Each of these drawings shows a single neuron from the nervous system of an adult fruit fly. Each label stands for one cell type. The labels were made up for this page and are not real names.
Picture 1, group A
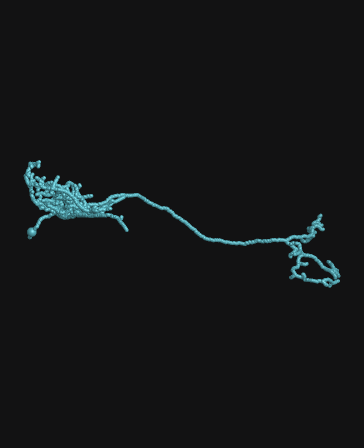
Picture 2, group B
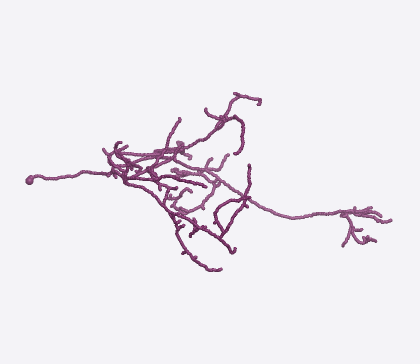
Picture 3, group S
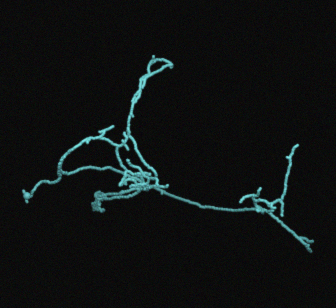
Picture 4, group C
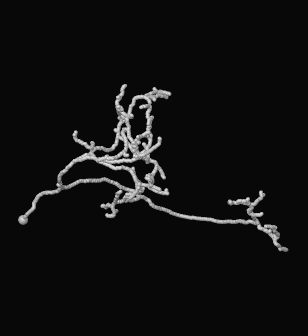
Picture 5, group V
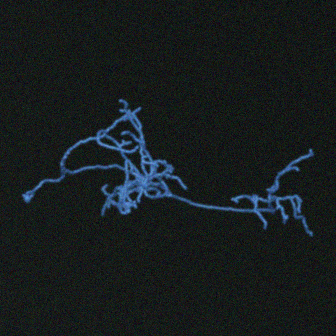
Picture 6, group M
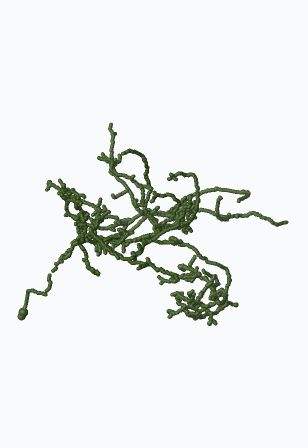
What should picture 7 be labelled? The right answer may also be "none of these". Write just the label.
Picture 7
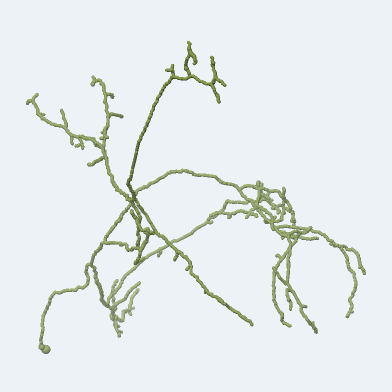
none of these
